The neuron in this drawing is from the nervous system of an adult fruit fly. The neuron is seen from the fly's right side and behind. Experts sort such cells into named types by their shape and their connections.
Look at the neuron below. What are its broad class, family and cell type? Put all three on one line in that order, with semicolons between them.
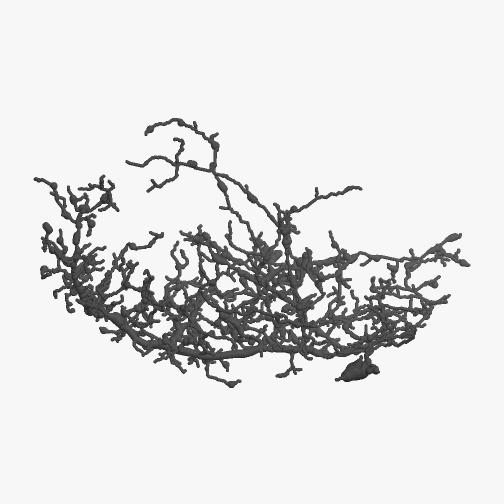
nerve-cord intrinsic neuron; hemilineage 14A; IN14A010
